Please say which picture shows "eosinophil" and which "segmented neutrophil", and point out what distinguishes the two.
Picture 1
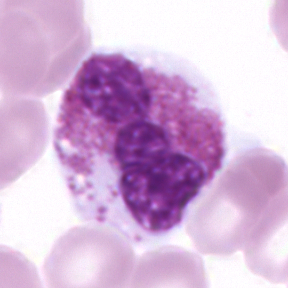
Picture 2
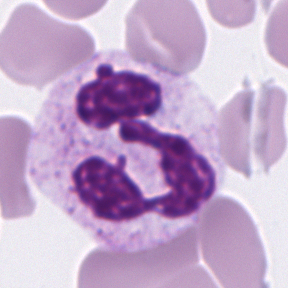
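Eosinophil in picture 1, segmented neutrophil in picture 2. In the eosinophil, most of the cytoplasm is packed with coarse pink-red granules; the neutrophil's abundant pale pinkish-lilac cytoplasm has fine lilac granules scattered throughout.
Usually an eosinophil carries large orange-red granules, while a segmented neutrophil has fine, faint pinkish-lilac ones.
Both nuclei are lobed: the eosinophil has one lobe at the upper left and the rest toward the lower right, in dark purple, coarsely clumped chromatin, while the neutrophil's three lobes are joined by thin strands.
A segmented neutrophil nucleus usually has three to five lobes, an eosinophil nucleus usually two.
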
